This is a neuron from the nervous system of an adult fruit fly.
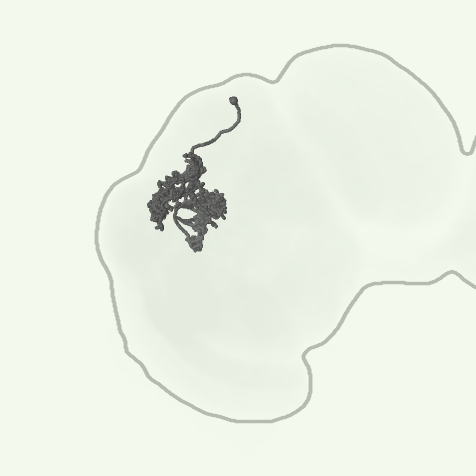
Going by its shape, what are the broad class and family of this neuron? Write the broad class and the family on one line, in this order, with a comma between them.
central-brain intrinsic neuron, class CX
